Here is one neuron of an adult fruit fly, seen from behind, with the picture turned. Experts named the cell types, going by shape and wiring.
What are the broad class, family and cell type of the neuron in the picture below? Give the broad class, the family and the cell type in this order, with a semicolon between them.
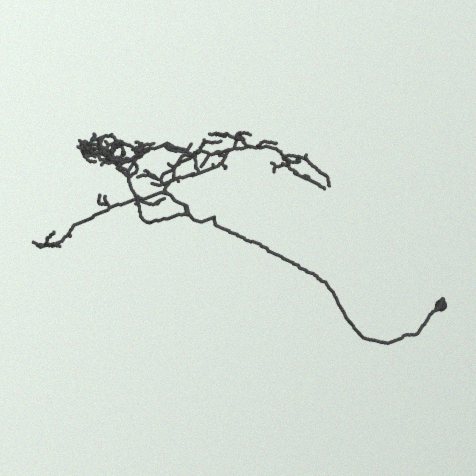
central-brain intrinsic neuron; hemilineage SLPal5; SLP141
